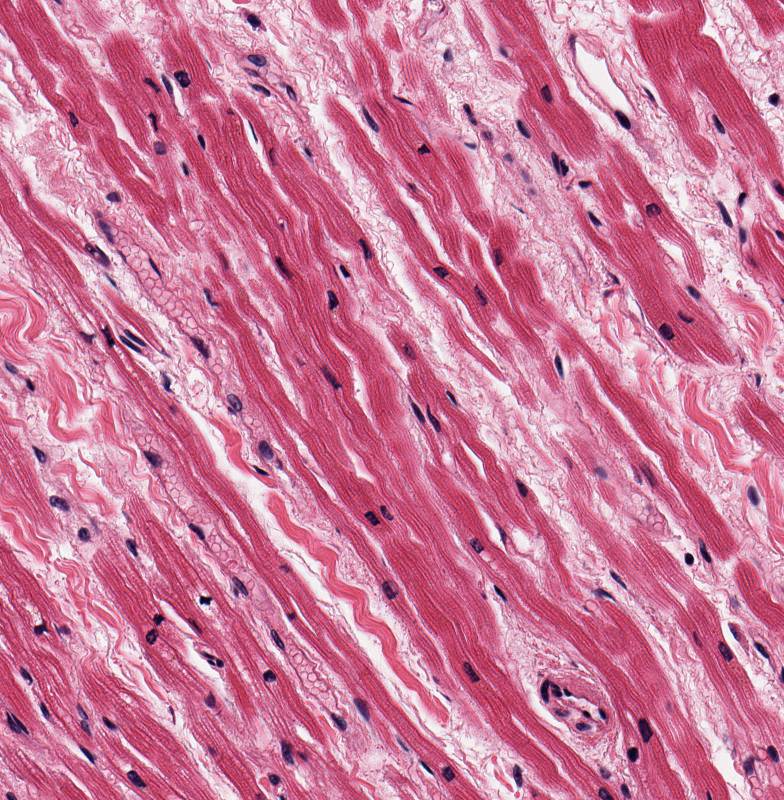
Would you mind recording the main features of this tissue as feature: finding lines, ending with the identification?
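Arrangement: elongated parallel muscle fibres, diagonal from upper left to lower right across the whole field
Staining: eosinophilic fibres
Striations: fine transverse cross-striations
Branching: many fibres branch, joining neighbouring fibres
Nuclei: dark, oval, central within fibres
Tissue: atrial appendage of the heart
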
